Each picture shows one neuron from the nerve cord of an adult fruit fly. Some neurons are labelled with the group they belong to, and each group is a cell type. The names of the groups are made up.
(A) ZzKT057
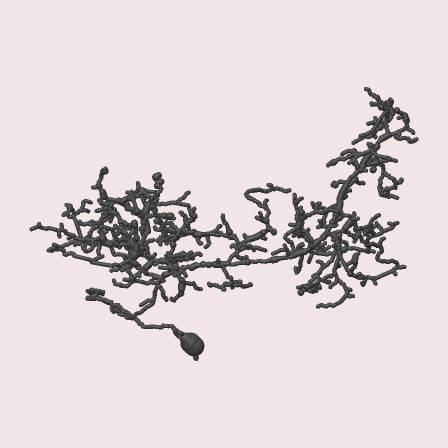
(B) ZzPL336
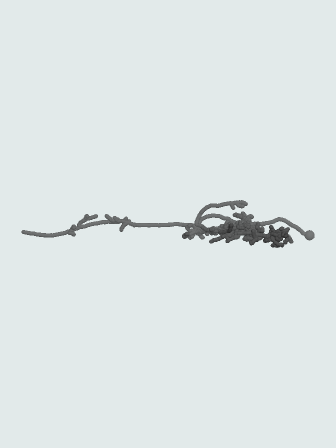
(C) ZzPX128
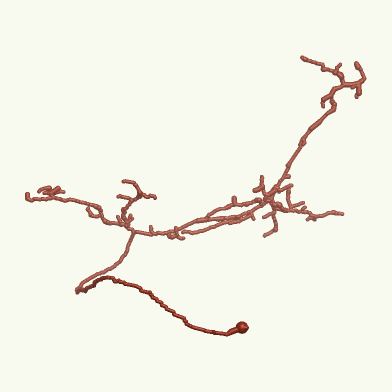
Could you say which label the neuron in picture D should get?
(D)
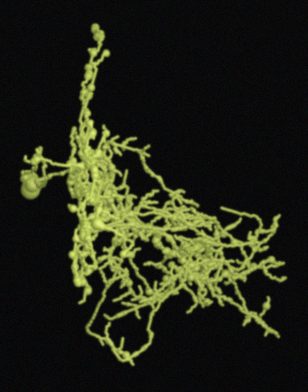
ZzPL336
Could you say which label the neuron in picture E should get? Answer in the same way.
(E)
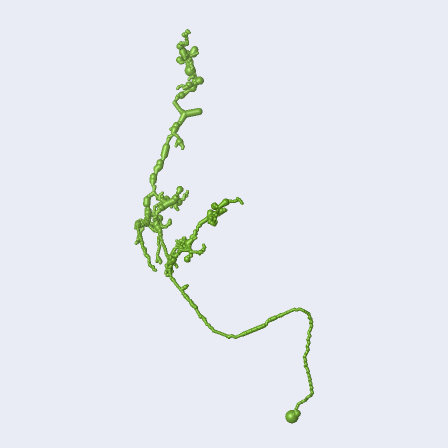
ZzPX128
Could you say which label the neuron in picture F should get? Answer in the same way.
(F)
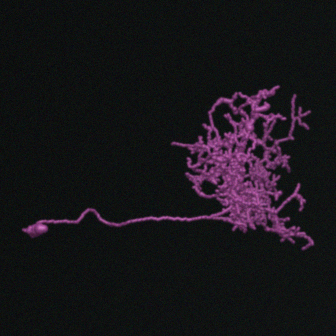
ZzKT057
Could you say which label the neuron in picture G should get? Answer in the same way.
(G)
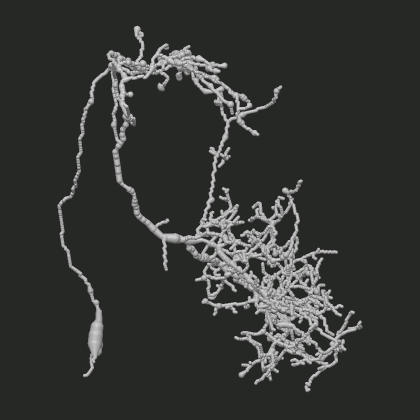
ZzPL336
